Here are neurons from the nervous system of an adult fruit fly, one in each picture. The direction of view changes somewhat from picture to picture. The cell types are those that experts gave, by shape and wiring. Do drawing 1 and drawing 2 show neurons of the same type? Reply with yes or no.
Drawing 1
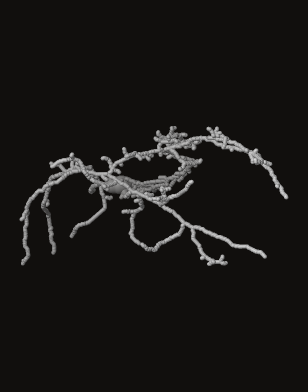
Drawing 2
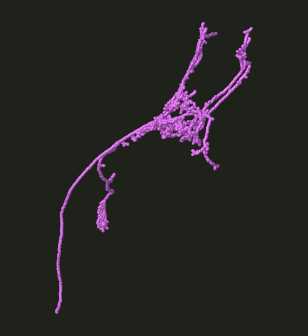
no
